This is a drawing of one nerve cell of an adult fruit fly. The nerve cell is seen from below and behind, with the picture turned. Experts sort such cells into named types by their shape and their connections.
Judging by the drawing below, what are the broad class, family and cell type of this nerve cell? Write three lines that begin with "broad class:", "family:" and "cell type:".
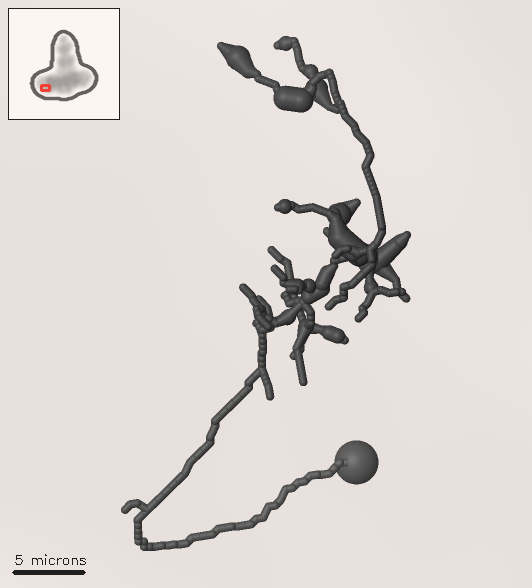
broad class: optic-lobe intrinsic neuron
family: Dm
cell type: Dm2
